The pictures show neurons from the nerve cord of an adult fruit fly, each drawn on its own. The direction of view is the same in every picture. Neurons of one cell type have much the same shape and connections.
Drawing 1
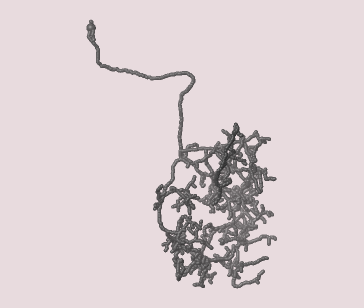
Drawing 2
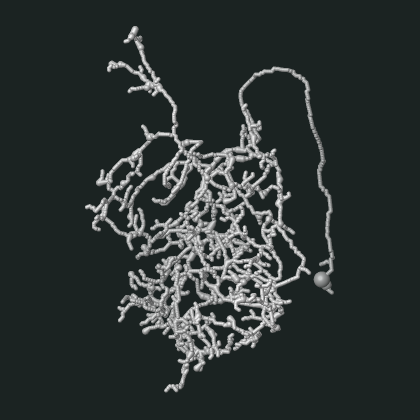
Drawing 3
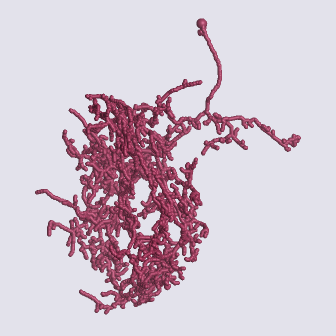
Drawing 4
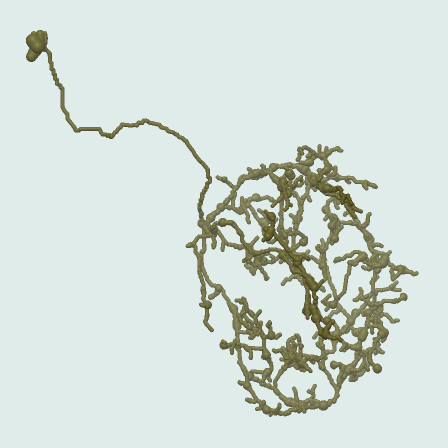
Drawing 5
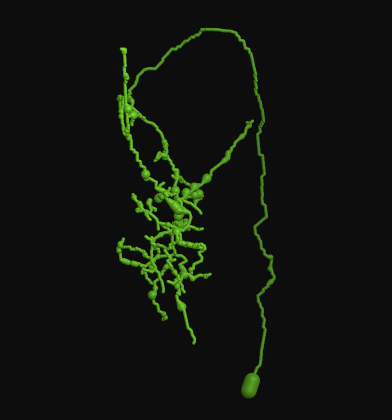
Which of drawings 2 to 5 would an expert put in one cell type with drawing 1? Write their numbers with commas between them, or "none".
2, 4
